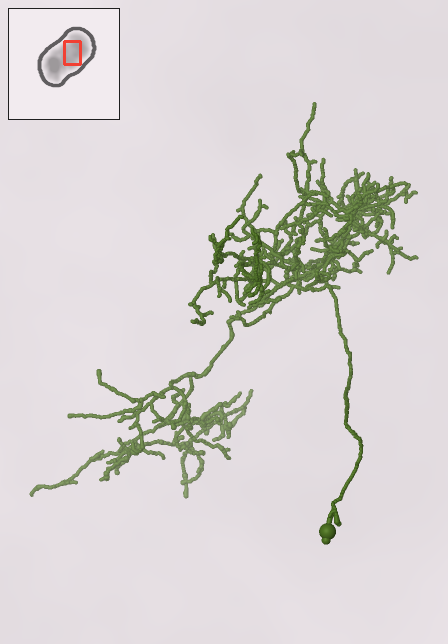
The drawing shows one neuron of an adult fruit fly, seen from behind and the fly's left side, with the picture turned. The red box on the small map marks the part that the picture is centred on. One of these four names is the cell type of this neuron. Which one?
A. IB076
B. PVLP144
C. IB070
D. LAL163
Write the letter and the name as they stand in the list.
D. LAL163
